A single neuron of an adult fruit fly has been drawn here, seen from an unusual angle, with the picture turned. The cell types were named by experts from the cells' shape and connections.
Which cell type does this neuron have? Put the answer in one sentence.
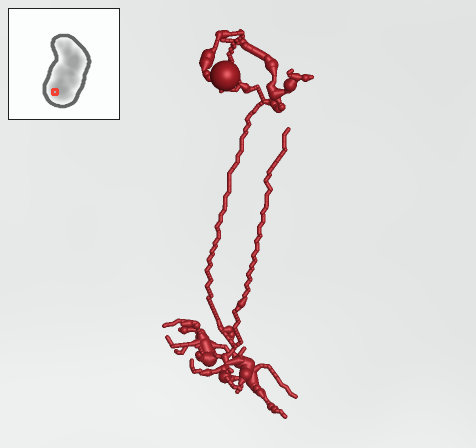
The cell type is T4a.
